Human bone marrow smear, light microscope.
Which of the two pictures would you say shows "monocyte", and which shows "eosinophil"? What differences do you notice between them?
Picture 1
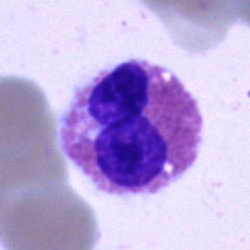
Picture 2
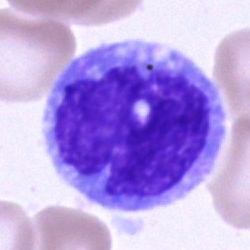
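Let me sort these two: picture 1 is the eosinophil, picture 2 the monocyte. Looking at the edges first, the eosinophil is roughly round but its edge is finely bumpy, while the monocyte is round with a smooth edge.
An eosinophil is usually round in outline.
In the eosinophil the chromatin is dense and stains dark purple, and I can find no nucleoli.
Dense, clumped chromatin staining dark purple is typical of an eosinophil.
The monocyte's nucleus, by contrast, is indented by a deep notch coming in from the lower left, and it fills most of the cell, leaving a moderate rim of cytoplasm. Along the upper edge of that nucleus, small pale clear spots lie in the cytoplasm.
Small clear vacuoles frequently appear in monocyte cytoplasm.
There is also one round white clear spot near the centre of the monocyte's nucleus. Around the monocyte, red cells lie close by without overlapping it.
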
